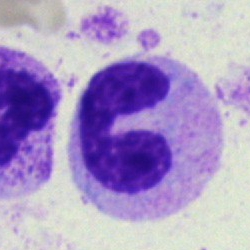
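Band neutrophil, the centre cell. Look at the nucleus: it curves into a C opening to the right, and lies toward the left side of the cell. Its chromatin is dark purple and coarsely clumped. Fine, faint pinkish-violet granules sit in the cytoplasm.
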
